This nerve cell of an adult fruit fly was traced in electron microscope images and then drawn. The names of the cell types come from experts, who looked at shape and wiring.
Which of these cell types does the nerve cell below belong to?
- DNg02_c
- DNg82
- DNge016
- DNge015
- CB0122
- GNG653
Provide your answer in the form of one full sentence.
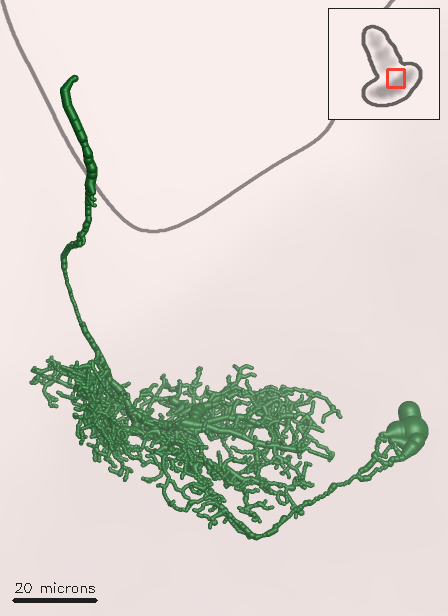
This nerve cell has been assigned cell type GNG653.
